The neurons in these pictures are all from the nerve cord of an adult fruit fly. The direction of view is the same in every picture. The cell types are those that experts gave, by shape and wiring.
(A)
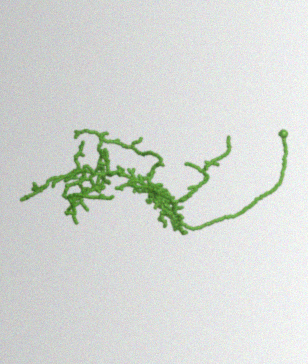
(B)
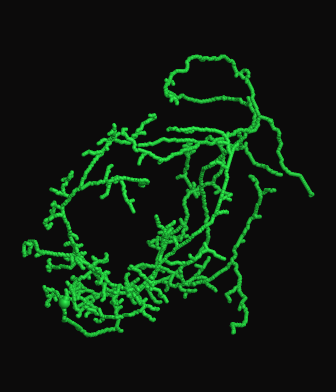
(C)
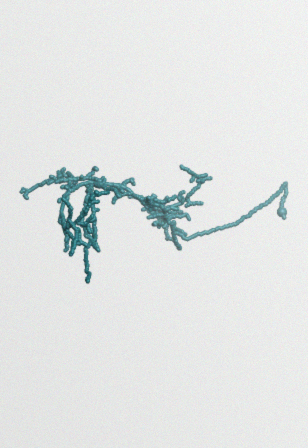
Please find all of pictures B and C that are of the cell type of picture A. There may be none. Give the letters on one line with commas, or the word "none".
C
